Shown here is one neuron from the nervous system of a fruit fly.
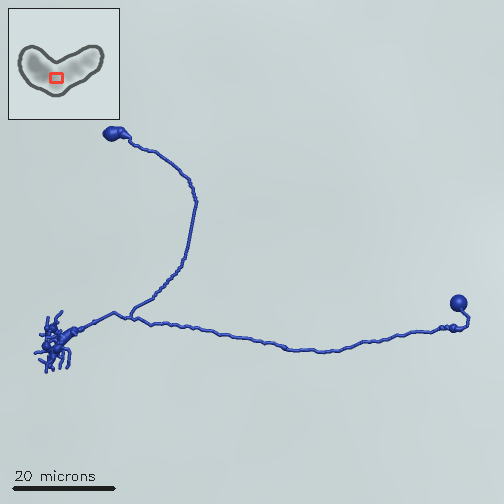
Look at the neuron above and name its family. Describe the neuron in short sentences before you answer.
Its cell body lies on the right of the picture. From left to right in the picture it spans about 85 microns. It is an optic-lobe intrinsic neuron. The family is T.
